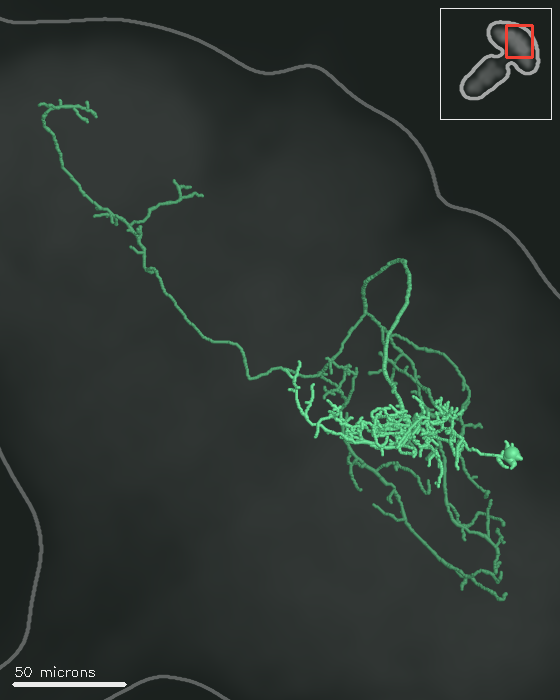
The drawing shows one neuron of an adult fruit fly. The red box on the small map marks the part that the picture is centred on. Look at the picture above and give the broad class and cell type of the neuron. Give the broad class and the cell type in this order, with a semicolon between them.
central-brain intrinsic neuron; PRW003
